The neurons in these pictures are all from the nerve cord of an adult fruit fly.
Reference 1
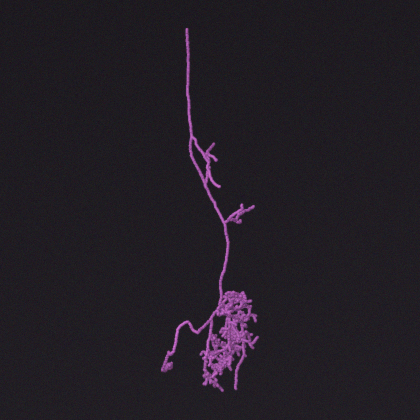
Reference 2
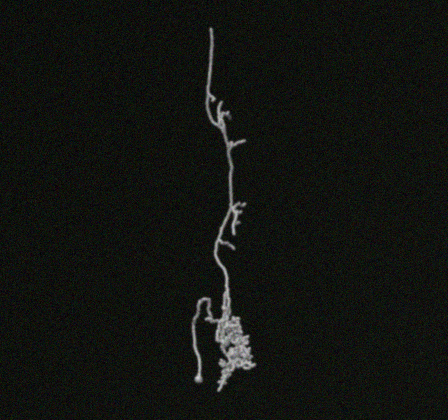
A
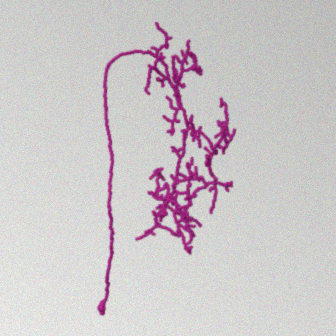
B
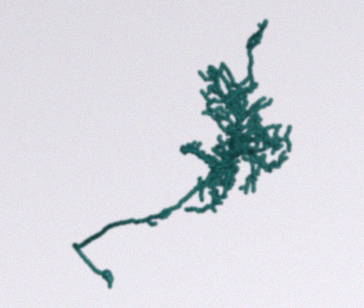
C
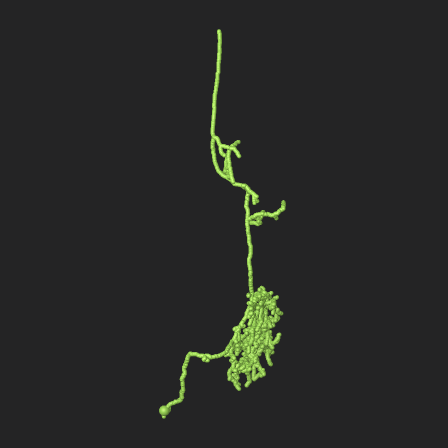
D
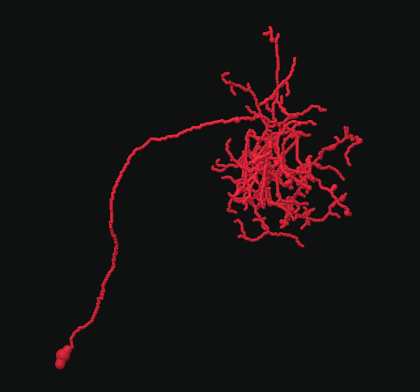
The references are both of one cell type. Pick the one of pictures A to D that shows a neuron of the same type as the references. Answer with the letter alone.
C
